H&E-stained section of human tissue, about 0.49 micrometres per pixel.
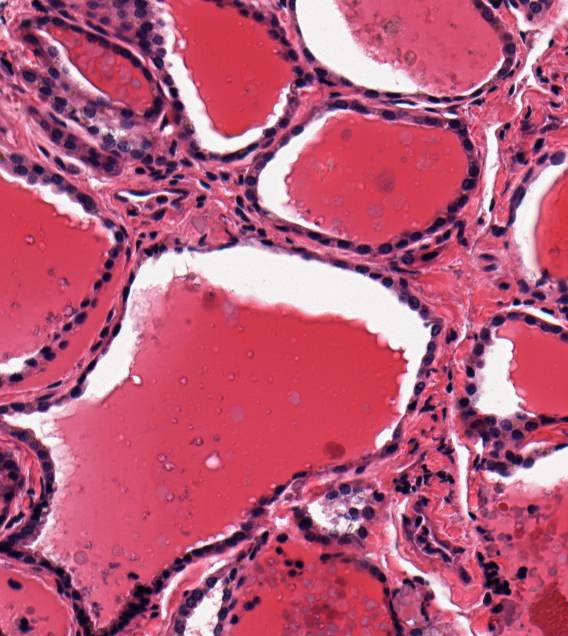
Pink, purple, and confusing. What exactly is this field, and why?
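The structure shown is the thyroid follicle. Closed follicles of varying size, rounded to angular, fill the field, each lined by one layer of flattened to low cuboidal cells with small dark nuclei in a row.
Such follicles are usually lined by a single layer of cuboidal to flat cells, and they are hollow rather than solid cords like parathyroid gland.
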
